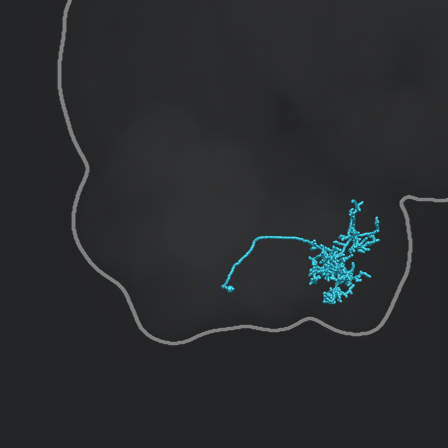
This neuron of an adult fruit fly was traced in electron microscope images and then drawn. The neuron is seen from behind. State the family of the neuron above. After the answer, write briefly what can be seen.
Its family is hemilineage 12B. Its broad class is nerve-cord intrinsic neuron. As drawn here it is wider than it is tall.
